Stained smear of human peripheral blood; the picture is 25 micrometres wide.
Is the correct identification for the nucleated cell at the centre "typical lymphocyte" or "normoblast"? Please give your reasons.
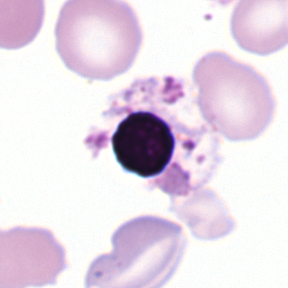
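It's a normoblast. The material around the nucleus is pale pinkish-grey, not blue.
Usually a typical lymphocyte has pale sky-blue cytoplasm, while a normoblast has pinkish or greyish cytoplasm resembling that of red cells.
The chromatin is very dark and densely condensed, nearly uniform, and no nucleoli are visible.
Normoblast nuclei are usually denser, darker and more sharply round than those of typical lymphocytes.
The outline is ragged and poorly defined rather than a smooth circle.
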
